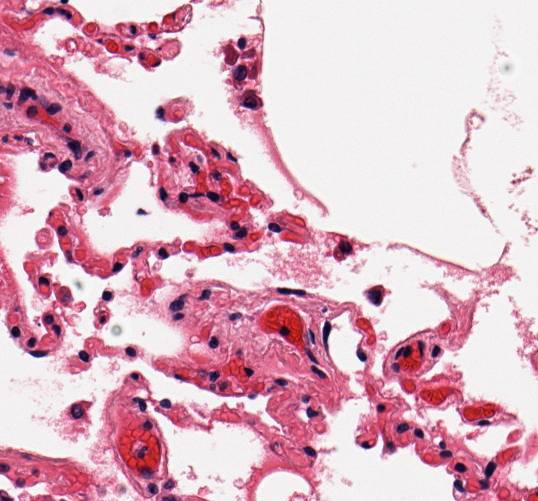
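Lung, H&E. Look for thin, branching pink septa dividing wide empty spaces, the largest at upper right. Flattened cells with small dark nuclei line the septa. The central septum is thicker, carrying pink fibrous stroma and elongated nuclei. Near the bottom, just left of centre, a rounded vessel is filled with red blood cells.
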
